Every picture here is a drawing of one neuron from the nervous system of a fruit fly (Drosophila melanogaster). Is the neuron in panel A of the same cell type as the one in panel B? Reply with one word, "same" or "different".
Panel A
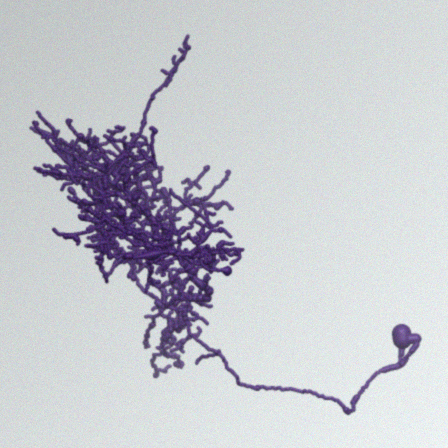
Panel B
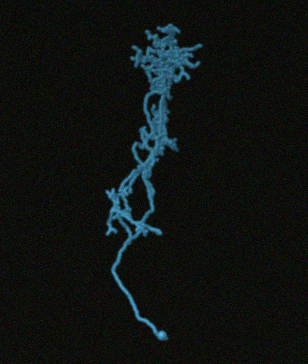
different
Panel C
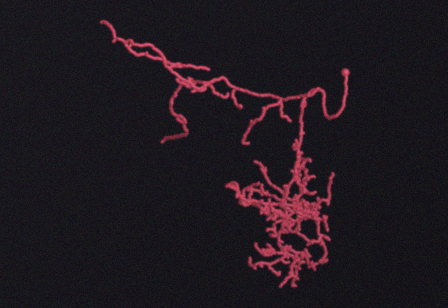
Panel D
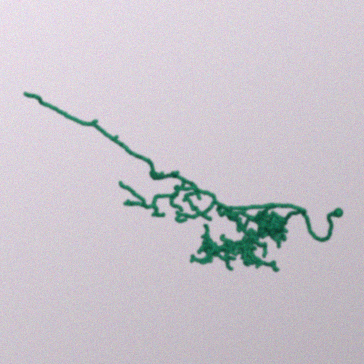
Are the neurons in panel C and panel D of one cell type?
same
